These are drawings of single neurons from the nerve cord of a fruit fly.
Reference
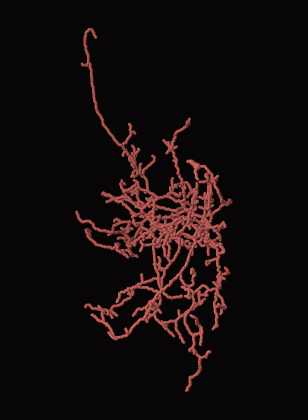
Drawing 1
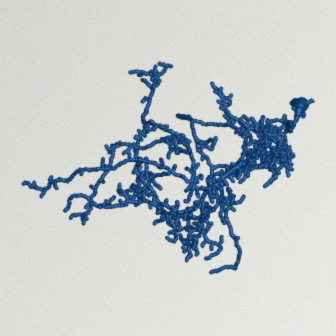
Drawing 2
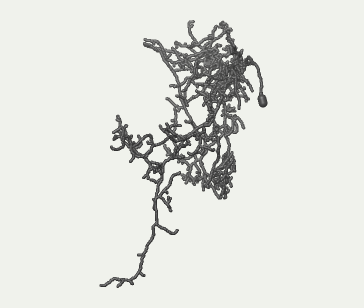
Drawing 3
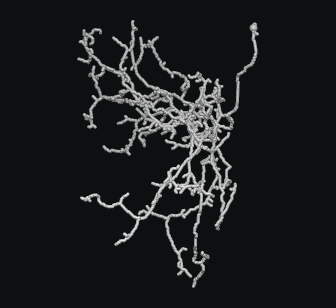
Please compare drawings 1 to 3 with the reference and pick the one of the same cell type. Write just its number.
3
